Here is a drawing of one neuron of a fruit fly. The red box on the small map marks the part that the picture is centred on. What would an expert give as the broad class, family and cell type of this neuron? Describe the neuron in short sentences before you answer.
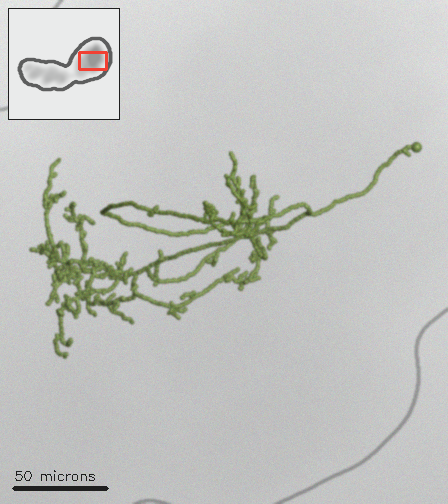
The cell body can be seen at the upper right of the picture. By the scale bar it is about 200 microns wide in this view. Dozens of branch ends can be seen. This is a central-brain intrinsic neuron. Its family is hemilineage WEDd2. The cell type is WED077.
